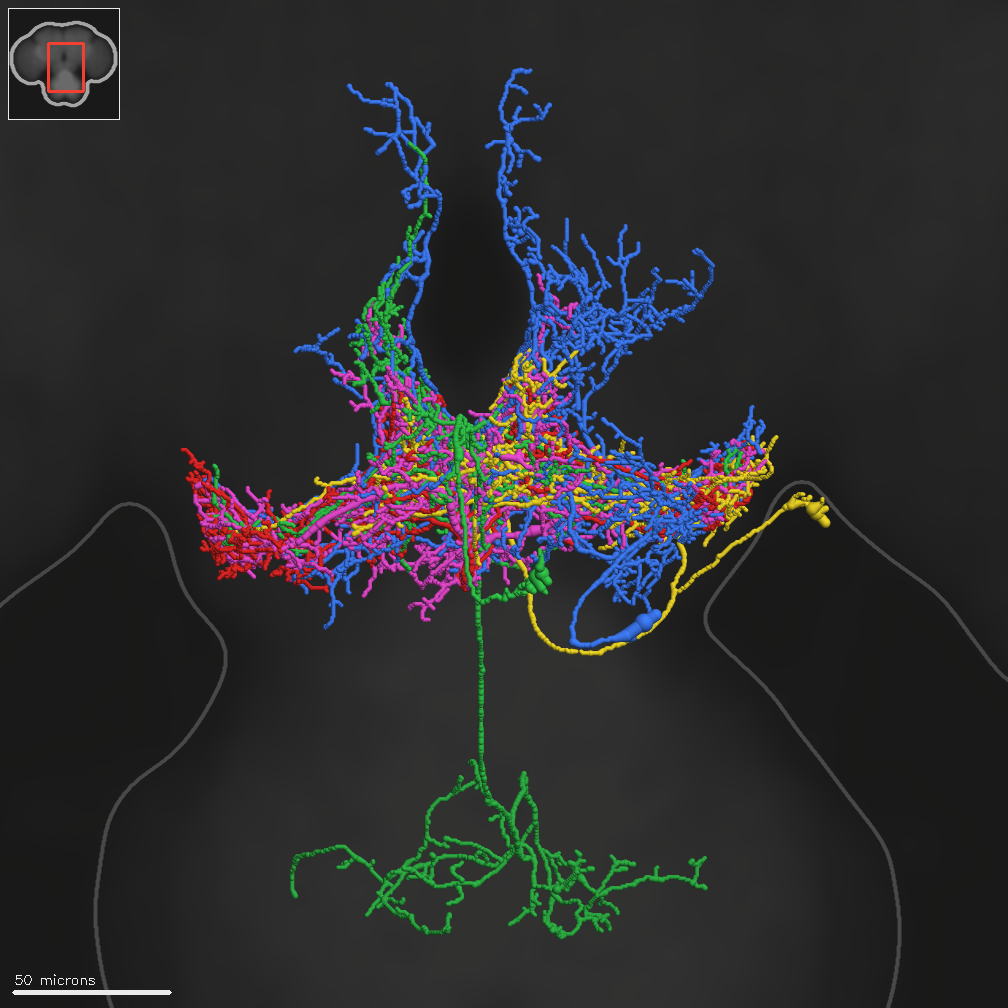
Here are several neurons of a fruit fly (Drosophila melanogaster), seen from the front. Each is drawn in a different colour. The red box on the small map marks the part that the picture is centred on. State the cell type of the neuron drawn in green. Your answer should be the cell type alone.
DNg55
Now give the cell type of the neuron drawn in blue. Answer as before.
GNG011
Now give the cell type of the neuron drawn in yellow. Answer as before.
GNG561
